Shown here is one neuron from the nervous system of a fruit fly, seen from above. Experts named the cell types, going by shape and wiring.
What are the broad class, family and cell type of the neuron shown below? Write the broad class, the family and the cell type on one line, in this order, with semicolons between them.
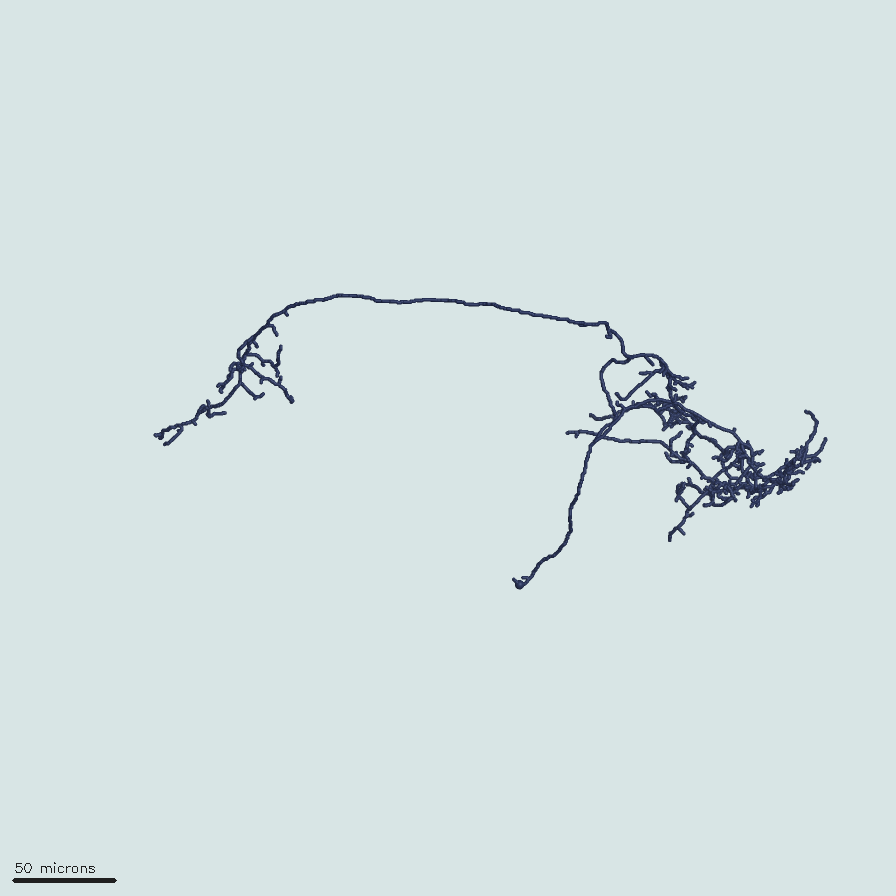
central-brain intrinsic neuron; hemilineage DM4_dorsal; pC1_2a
